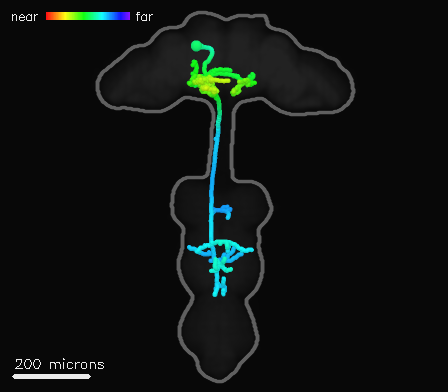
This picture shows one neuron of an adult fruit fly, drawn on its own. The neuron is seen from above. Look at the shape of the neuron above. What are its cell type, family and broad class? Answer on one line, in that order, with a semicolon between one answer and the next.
DNge107; hemilineage MD3; descending neuron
